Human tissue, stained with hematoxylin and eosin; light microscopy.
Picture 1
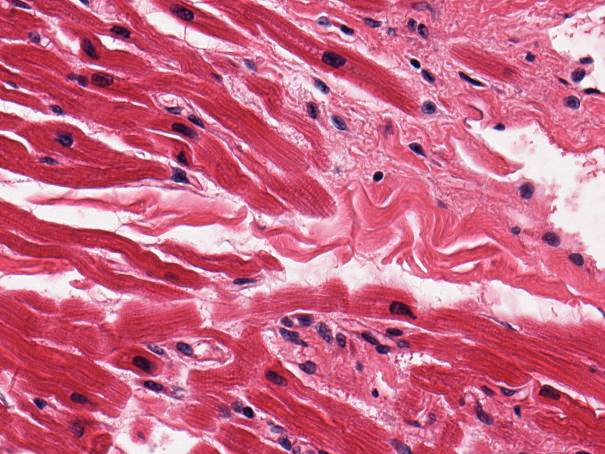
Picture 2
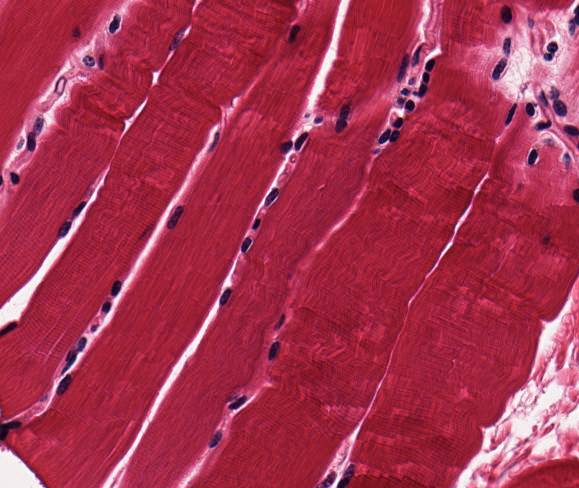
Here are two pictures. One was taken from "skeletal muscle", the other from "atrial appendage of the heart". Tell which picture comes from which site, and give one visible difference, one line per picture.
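Picture 1 is from the atrial appendage of the heart. The muscle fibre nuclei are oval and lie centrally within the fibres.
Picture 2 is from the skeletal muscle. The dark, elongated nuclei lie at the edges of the fibres rather than in their centres.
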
